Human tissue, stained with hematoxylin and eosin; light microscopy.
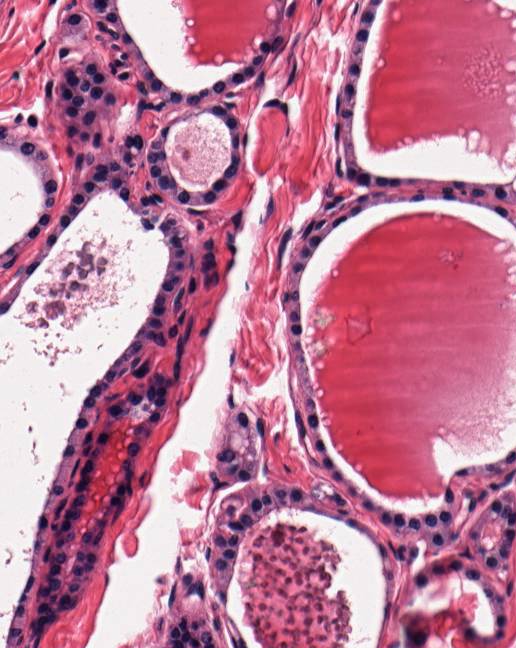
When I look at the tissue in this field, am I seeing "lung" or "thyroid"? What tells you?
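I'd call this thyroid. Closed, rounded follicles of widely varying size make up the field, with narrow strands of stroma between them. The large ones on the right are filled with homogeneous pink colloid.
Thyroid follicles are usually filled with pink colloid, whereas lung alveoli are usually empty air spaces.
Each follicle is lined by a single layer of low cuboidal epithelial cells with small, round, dark-staining nuclei.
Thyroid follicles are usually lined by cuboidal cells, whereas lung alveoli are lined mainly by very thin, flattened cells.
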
